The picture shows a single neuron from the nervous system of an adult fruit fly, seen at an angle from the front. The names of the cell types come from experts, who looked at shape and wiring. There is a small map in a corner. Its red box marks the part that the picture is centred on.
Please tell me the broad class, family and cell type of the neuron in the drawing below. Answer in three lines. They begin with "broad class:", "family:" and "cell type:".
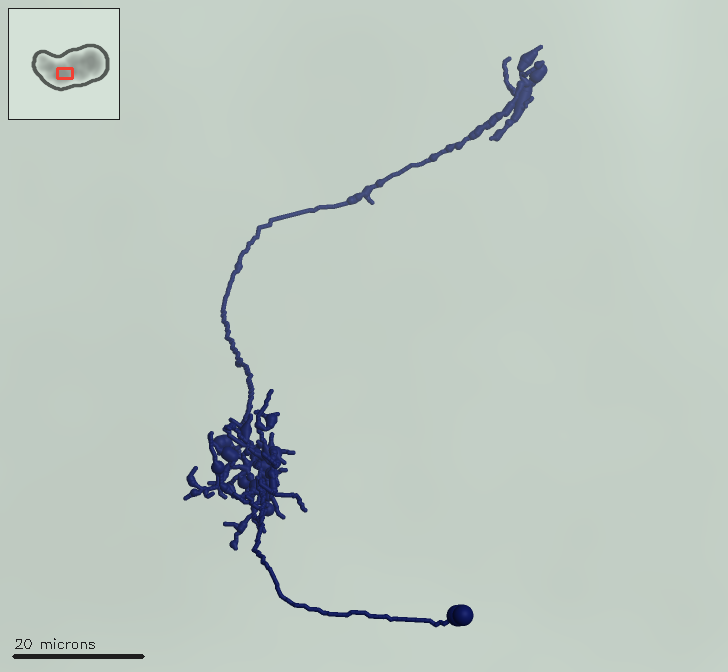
broad class: optic-lobe intrinsic neuron
family: Tm
cell type: Tm5b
